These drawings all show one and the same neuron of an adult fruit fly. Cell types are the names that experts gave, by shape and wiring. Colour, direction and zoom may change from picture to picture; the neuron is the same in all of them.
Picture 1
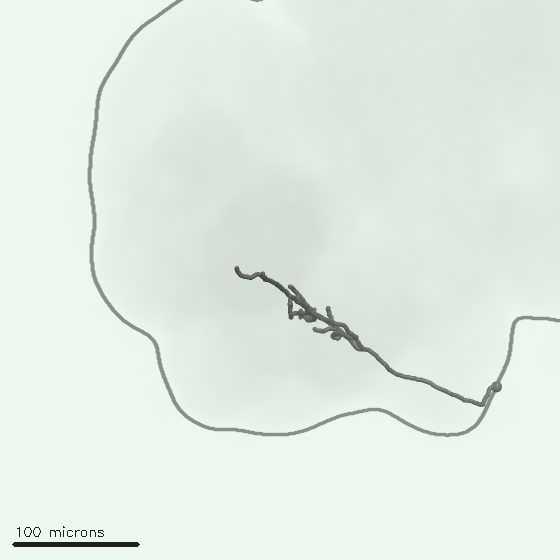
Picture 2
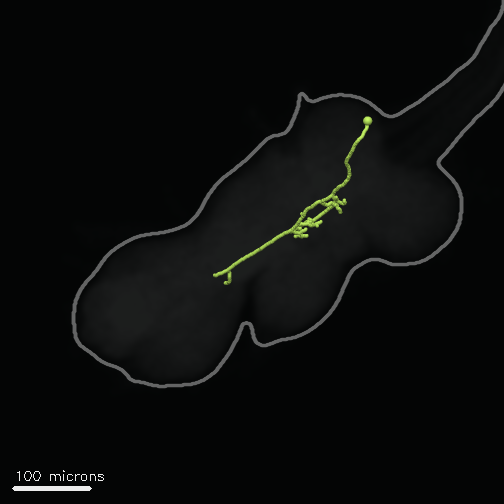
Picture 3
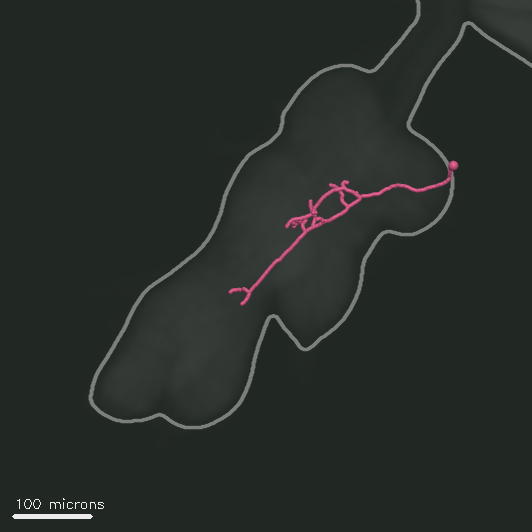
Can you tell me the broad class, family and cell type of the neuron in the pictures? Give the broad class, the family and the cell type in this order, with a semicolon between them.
sensory neuron entering the nerve cord; class mechanosensory proprioceptive; SNpp17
